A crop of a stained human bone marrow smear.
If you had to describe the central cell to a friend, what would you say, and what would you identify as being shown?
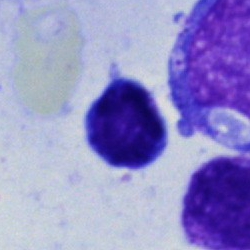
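Going through the cell point by point, the nucleus comes first: it fills almost the whole cell. Next, no distinct rim of cytoplasm can be seen around the nucleus. Third, no granules are visible anywhere in the cell. Last, a small pale projection sits at the top edge. The cell, then, is a lymphocyte.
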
